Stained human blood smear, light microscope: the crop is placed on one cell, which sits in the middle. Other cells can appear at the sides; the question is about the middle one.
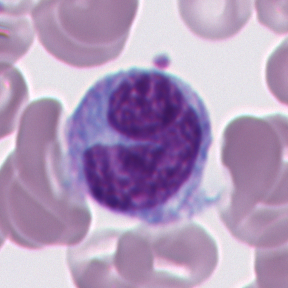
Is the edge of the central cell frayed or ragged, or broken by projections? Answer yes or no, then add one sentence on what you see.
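Yes. The cell is roughly round with a frayed edge at the lower right.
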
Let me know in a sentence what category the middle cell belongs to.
The center cell of this crop is a monocyte.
